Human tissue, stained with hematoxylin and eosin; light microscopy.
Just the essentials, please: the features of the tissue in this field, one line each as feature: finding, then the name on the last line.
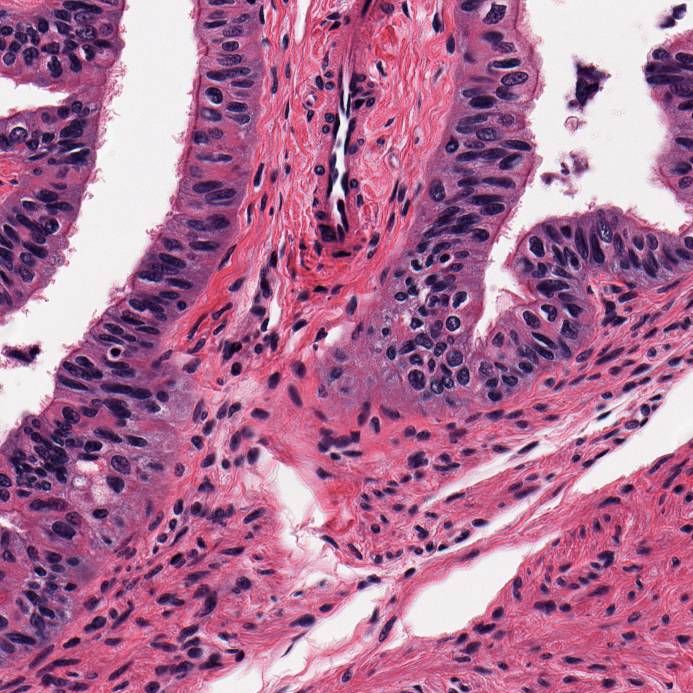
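Fronds: finger-like, with stromal cores, projecting into white lumen at left and upper right
Epithelium: tall columnar, nuclei crowded and pseudostratified
Epithelial nuclei: mostly elongated, dark-staining, perpendicular to surface
Frond cores: pink collagen, scattered spindle-shaped nuclei along frond length
Tissue: fallopian tube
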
